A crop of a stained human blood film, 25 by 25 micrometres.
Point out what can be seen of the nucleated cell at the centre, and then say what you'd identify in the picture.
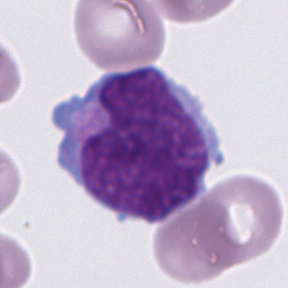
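The cell outline is irregular, with small bulging blebs along its left edge. A notch marks the upper-left side of the nucleus. The cytoplasm is light blue and shows no distinct granules. This is an atypical promyelocyte.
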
